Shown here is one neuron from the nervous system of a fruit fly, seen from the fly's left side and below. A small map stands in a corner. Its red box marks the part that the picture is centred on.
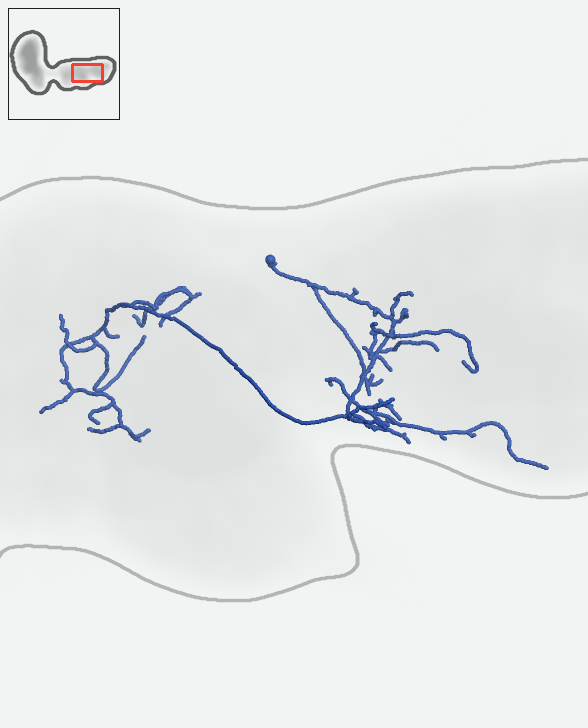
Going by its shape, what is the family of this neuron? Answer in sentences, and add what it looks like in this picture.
Its family is hemilineage 17A. This is a nerve-cord intrinsic neuron. Dozens of branch ends can be seen. As drawn here it is wider than it is tall.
